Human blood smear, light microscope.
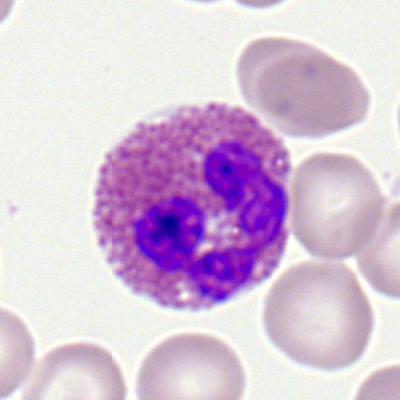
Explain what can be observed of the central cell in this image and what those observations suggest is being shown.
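Looking at the central cell, I see a nucleus split into several separate lobes. Coarse granules pack the cytoplasm throughout, and their colour runs from pinkish-red to violet. Between the lobes, in the centre, there is a small pale patch with few granules. The cell is an eosinophil.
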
